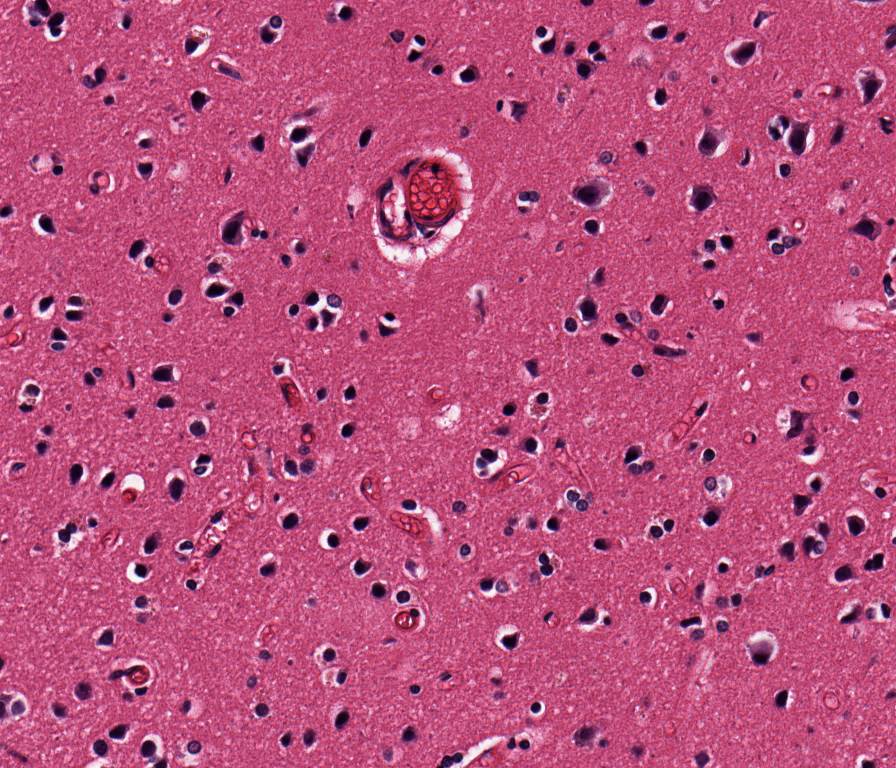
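Cerebral cortex, haematoxylin and eosin. Notice the evenly pink, finely granular background, with no fibre bundles visible. Most nuclei are small, round and densely stained, with little cytoplasm around them. A small vessel packed with red blood cells is cut in cross-section near the top centre.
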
